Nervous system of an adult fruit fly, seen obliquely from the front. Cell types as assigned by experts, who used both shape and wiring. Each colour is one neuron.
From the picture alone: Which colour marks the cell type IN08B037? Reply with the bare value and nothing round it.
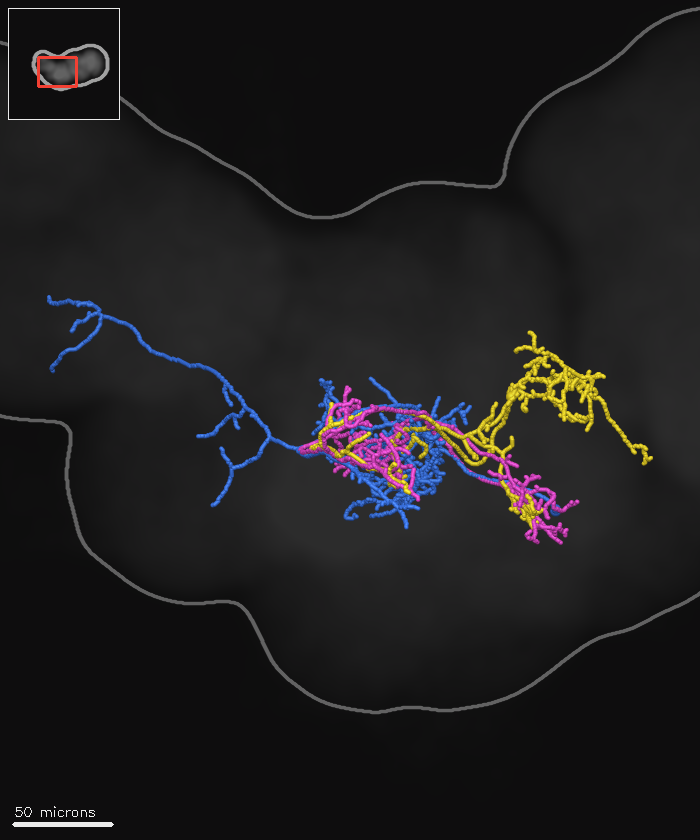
yellow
